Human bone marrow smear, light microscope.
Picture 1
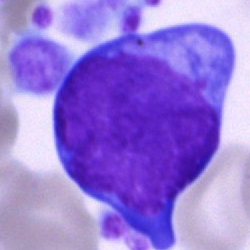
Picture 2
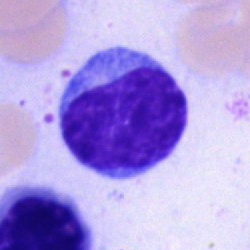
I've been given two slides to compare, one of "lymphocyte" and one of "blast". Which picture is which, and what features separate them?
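In picture 1 you have a blast, and picture 2 shows a lymphocyte. Start with the chromatin: in picture 1 it looks fine and evenly spread rather than clumped, while in picture 2 it stains dark purple throughout the nucleus.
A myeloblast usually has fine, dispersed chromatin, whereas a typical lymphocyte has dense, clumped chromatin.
Now compare the cytoplasm: in picture 1 it stains deep blue and, because the nucleus fills most of the cell, forms only a narrow rim on the left, widest at the upper right. In picture 2 it makes a narrow crescent lying mainly along the upper side, and no vacuoles are seen in it. The lymphocyte also has a round, smooth outline.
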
